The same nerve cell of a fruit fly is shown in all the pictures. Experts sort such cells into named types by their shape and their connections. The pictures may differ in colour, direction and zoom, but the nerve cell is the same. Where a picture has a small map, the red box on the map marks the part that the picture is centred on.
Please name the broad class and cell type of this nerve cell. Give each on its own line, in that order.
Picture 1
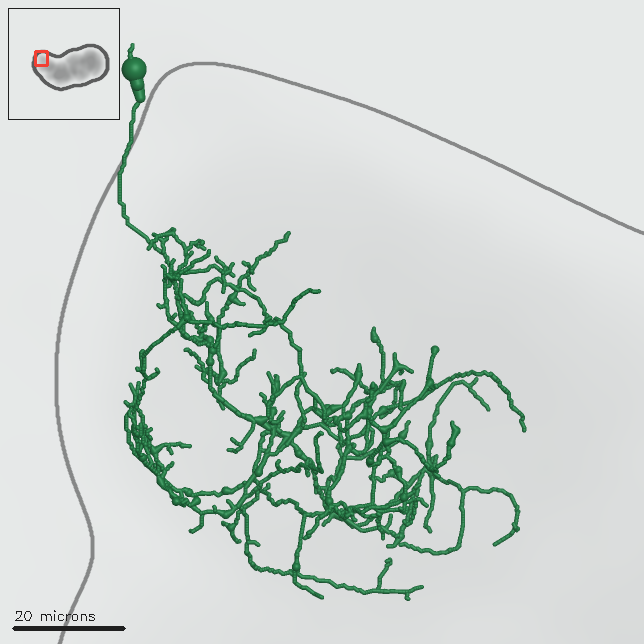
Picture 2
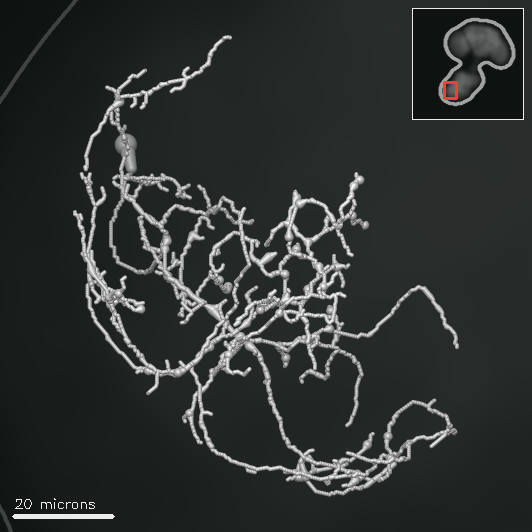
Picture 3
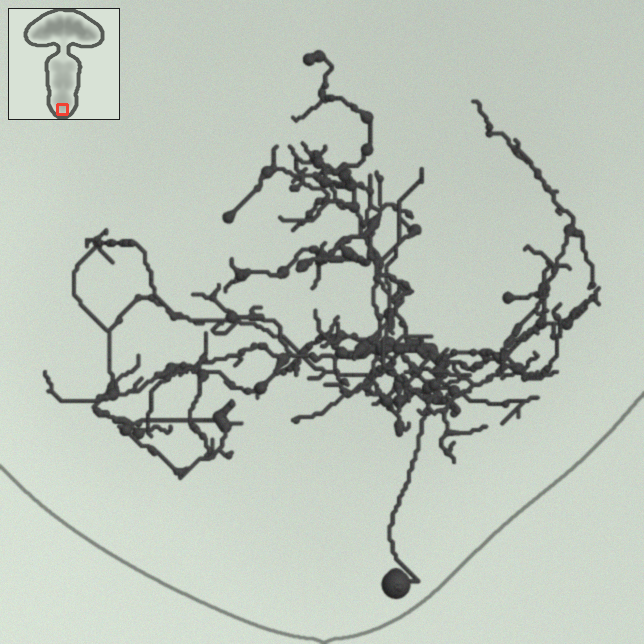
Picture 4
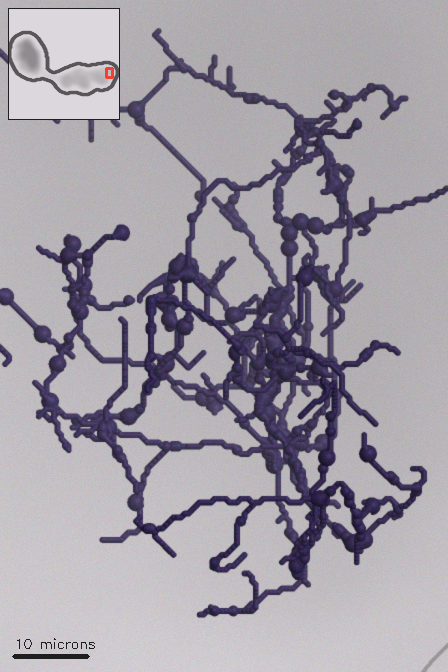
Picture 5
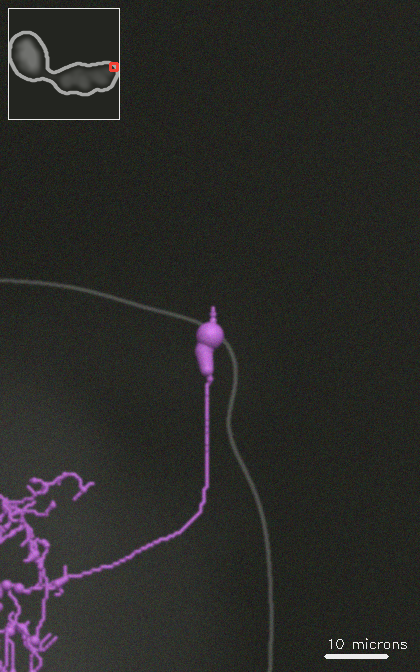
nerve-cord intrinsic neuron
INXXX421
